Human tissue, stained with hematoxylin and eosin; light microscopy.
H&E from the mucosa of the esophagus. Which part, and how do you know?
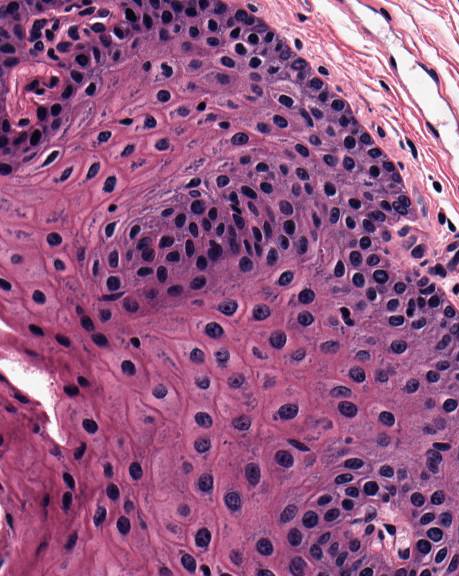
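Stratified squamous nonkeratinized epithelium forms these glandless sheets. Most cells are polygonal, with abundant pink cytoplasm, distinct borders and fairly uniform round to oval nuclei in the larger cells.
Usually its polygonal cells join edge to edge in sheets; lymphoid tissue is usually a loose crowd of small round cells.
Layered pink anucleate keratin lines the upper right edge.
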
